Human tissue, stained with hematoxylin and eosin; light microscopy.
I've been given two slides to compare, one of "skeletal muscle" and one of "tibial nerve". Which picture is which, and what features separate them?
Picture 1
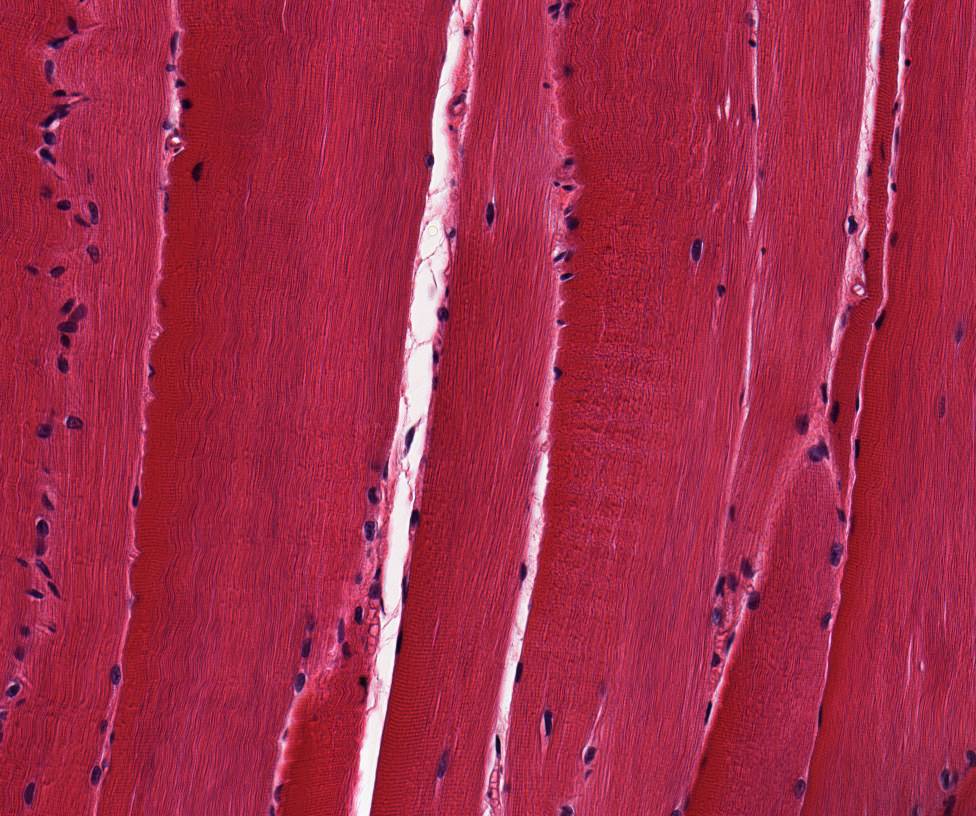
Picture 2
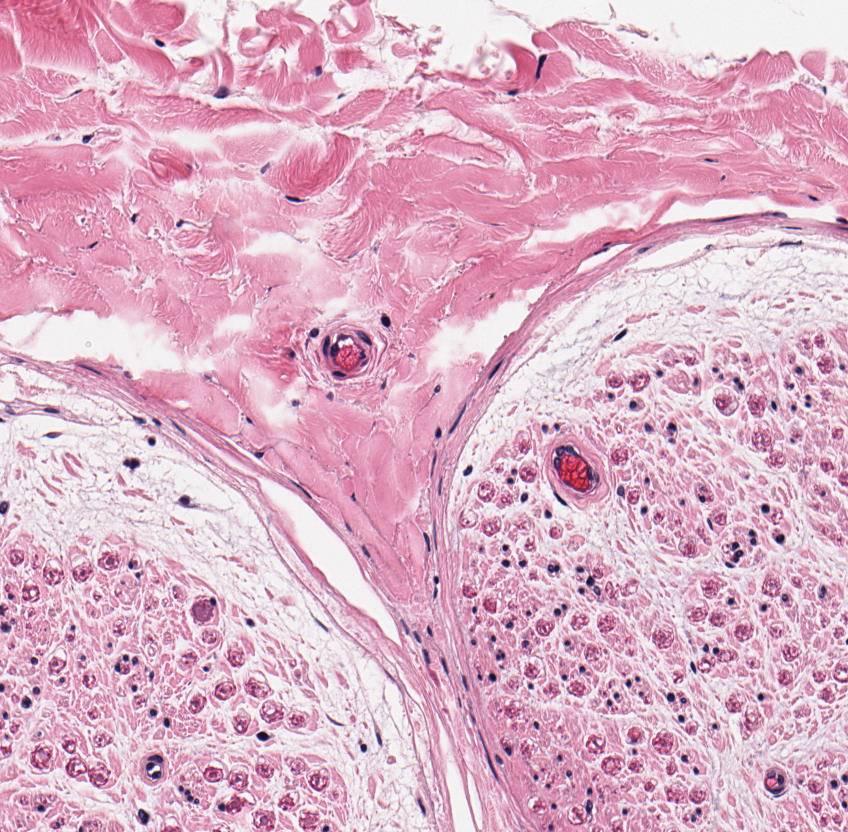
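Skeletal muscle: picture 1. Tibial nerve: picture 2. Picture 1: long parallel fibres, nearly vertical, cut lengthwise. Picture 2: two rounded cross-cut bundles, lower left and right. Picture 1 nuclei: at fibre edges, small, dark, elongated, aligned with fibres; cytoplasm deep, even eosin red. Picture 2: fibres cut across as small round pink profiles in pale loose tissue; thin sheath of concentric flattened layers with slender elongated dark nuclei around each bundle.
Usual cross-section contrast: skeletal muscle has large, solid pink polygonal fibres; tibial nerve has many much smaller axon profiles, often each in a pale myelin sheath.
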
